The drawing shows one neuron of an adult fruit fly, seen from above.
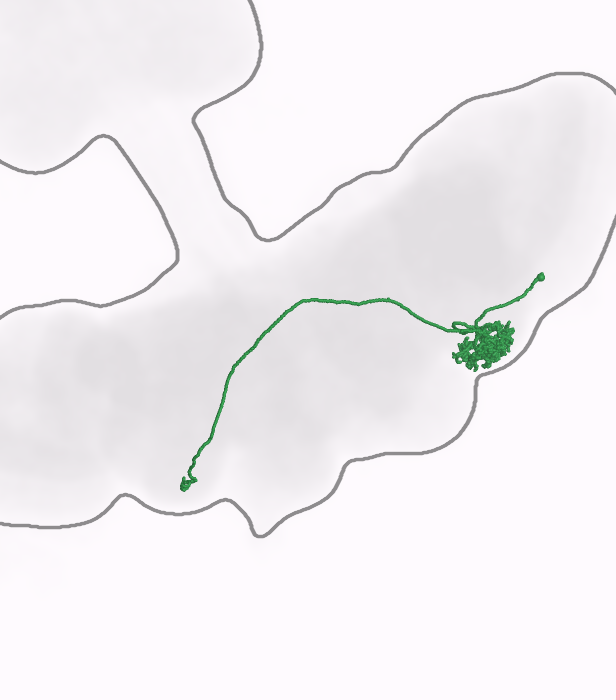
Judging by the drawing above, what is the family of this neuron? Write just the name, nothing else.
hemilineage VLPl2_medial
